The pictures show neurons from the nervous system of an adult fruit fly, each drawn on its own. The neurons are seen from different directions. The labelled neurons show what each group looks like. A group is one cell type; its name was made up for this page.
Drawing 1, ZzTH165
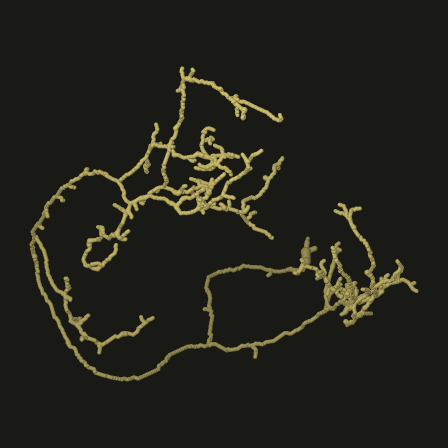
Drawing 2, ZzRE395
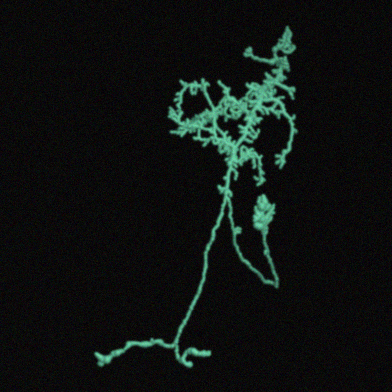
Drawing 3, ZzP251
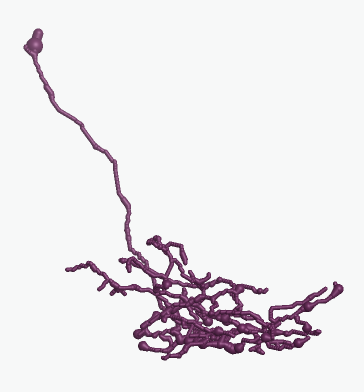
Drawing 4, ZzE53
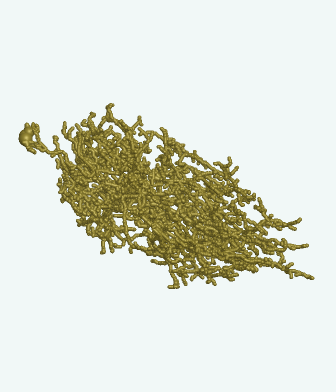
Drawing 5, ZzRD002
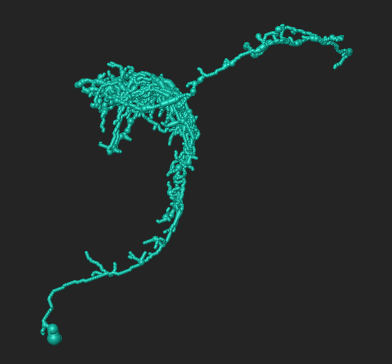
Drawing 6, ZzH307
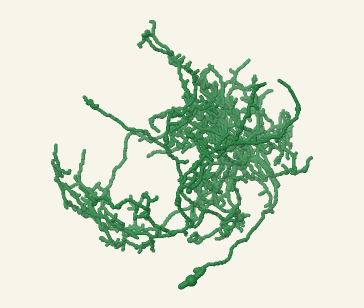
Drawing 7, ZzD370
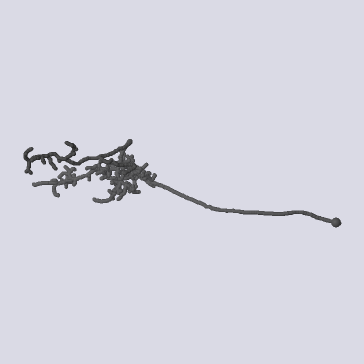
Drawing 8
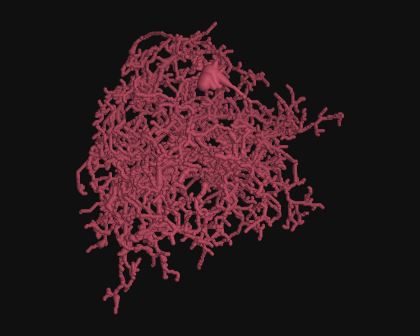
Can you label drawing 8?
ZzE53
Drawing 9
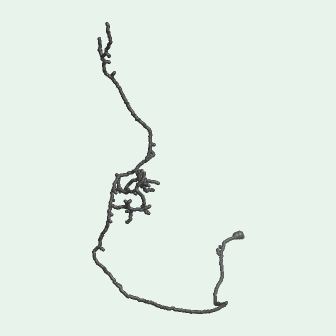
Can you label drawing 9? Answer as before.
ZzTH165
